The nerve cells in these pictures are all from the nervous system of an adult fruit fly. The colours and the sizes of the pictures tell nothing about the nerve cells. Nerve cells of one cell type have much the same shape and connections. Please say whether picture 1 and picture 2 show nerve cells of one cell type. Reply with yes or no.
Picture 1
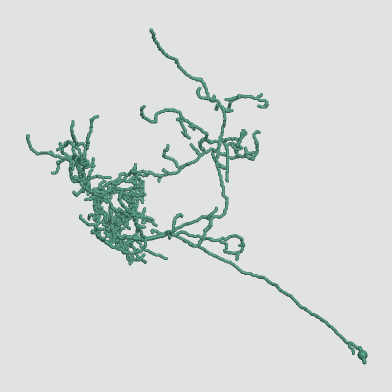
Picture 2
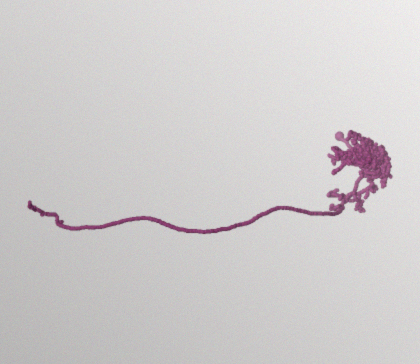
yes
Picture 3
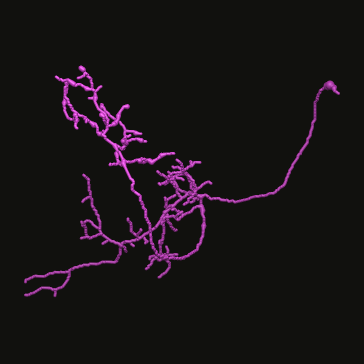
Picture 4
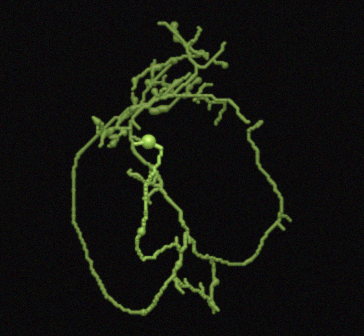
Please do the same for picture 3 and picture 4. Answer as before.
yes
